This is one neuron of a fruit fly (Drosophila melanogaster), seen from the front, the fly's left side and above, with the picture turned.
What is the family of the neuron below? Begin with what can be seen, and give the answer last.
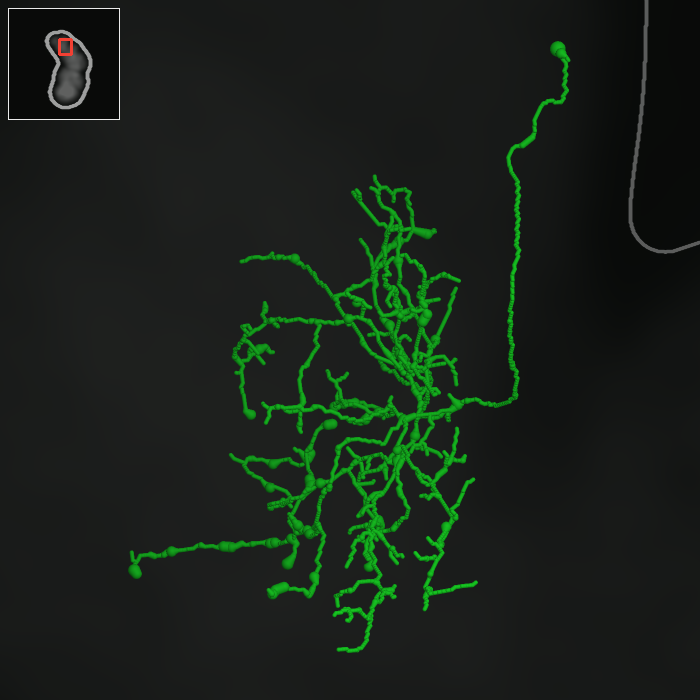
The cell body is at the upper right of the picture. The picture shows dozens of branch ends. It is a nerve-cord intrinsic neuron. The family is hemilineage 14A.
